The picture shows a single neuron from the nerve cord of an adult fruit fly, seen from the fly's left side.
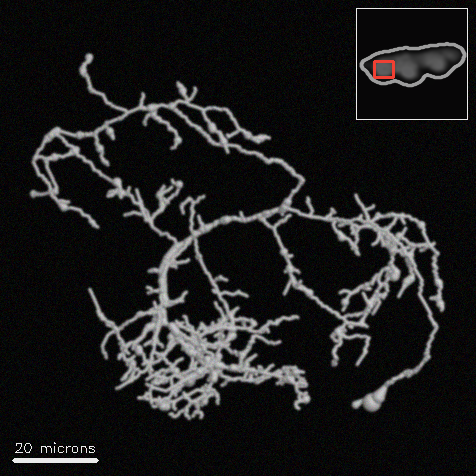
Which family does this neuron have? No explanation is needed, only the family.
hemilineage 04B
